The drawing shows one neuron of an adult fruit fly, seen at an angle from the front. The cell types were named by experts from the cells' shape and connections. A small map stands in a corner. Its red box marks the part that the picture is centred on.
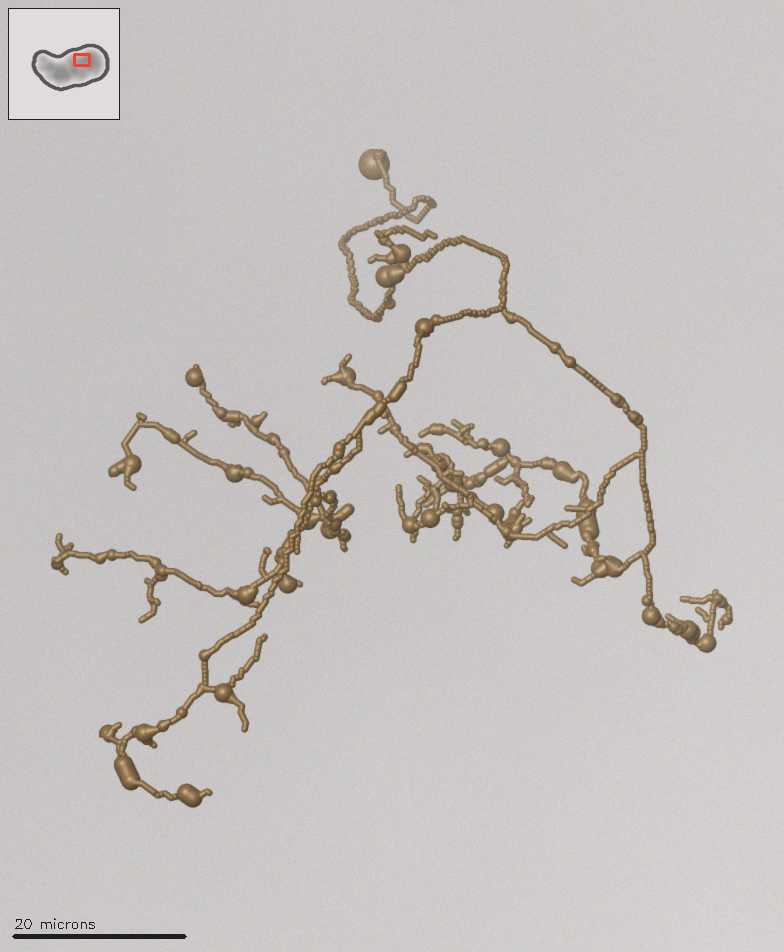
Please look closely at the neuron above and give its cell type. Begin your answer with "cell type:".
cell type: FB4Z_a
